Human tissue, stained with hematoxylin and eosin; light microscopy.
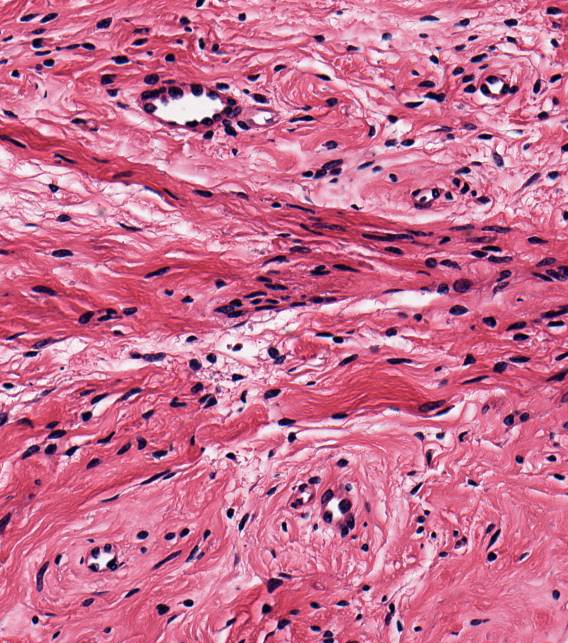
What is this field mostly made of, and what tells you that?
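Dense connective tissue: the whole field is collagen-rich fibrous tissue with scattered spindle cells and no epithelium. The stromal cells resemble fibroblasts, with elongated dark nuclei and scant, indistinct cytoplasm.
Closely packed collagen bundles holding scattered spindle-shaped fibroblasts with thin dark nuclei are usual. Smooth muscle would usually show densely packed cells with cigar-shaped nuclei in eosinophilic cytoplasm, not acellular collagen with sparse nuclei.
Around the small vessel at bottom centre, the collagen lies in concentric layers.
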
